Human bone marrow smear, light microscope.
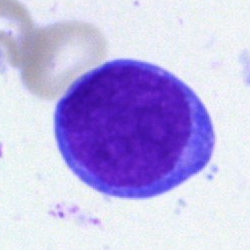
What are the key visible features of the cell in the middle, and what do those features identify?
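The nucleus sits off-centre toward the left of the cell, while the rim of cytoplasm is widest on the right side. The outline is smooth and slightly oval. No granules show in the cytoplasm. You're looking at a blast.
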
